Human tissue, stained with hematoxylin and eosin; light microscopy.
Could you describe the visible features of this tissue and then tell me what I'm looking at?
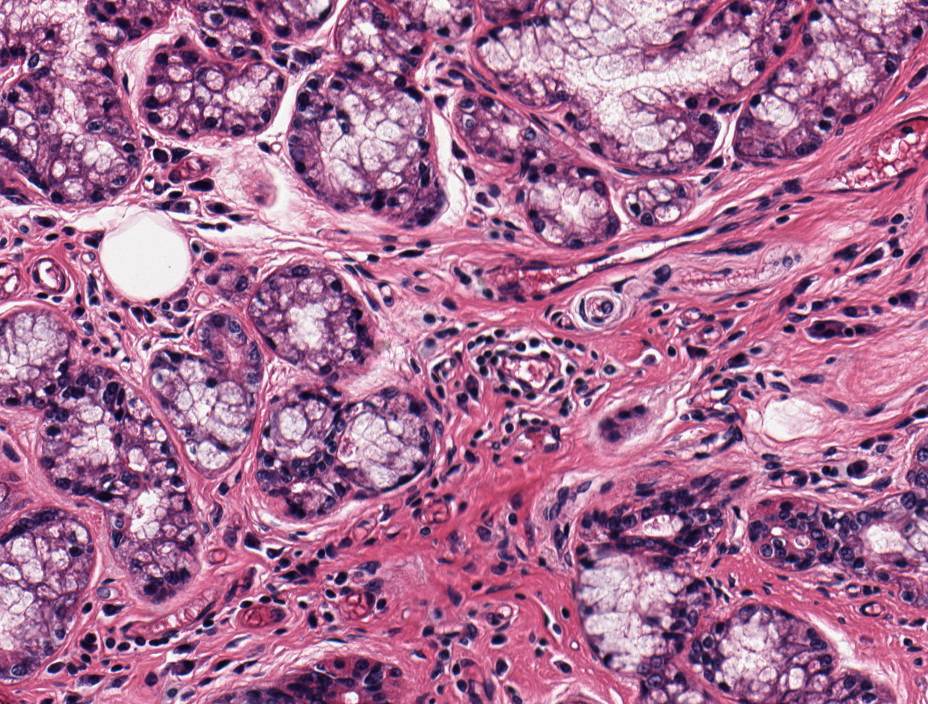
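Rounded clusters of glandular acini take up the left, the top and the lower right, split by a diagonal band of fibrous stroma. Their cells look pale and bubbly, with small dark nuclei pushed to each acinus's outer edge. This is minor salivary gland.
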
